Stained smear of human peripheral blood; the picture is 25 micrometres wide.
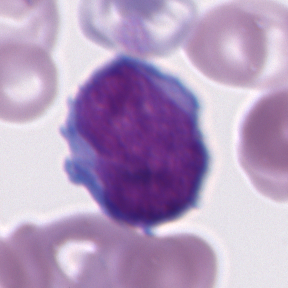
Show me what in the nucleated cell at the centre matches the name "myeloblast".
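What goes with a myeloblast here is the size of the nucleus: about 14 by 11 micrometres in a cell of about 16 by 13 micrometres, it fills about 80% of the cell's area.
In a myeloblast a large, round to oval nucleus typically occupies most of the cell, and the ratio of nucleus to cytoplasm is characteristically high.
Notice that the cytoplasm is only a thin rim, widest on the left, and that it is pale blue.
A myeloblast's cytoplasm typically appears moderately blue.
Now look closely at the chromatin, because this does not go with the name: it is mottled, with darker purple clumps.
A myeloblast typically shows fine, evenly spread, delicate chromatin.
Along the left edge you can also see small blunt projections sticking out from the cell.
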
